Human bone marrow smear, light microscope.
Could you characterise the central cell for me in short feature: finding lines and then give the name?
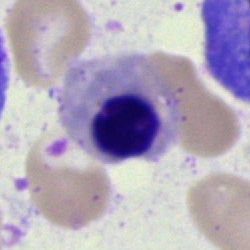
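Chromatin: dense, very dark purple throughout the nucleus
Cytoplasm area: larger than that of the nucleus
Cytoplasm colour: pale greyish-lilac
Nuclear position: off-centre, toward the lower cell edge
Identity: erythroblast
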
